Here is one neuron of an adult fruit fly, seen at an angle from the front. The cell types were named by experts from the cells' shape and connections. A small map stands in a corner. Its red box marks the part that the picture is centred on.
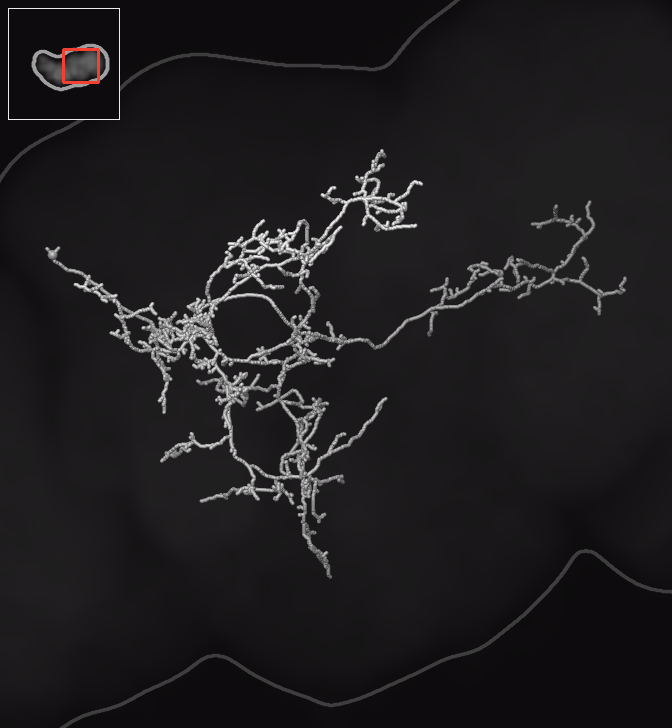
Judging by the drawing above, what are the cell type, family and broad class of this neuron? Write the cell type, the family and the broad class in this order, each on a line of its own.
PVLP211m_a
hemilineage DL1_ventral
central-brain intrinsic neuron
